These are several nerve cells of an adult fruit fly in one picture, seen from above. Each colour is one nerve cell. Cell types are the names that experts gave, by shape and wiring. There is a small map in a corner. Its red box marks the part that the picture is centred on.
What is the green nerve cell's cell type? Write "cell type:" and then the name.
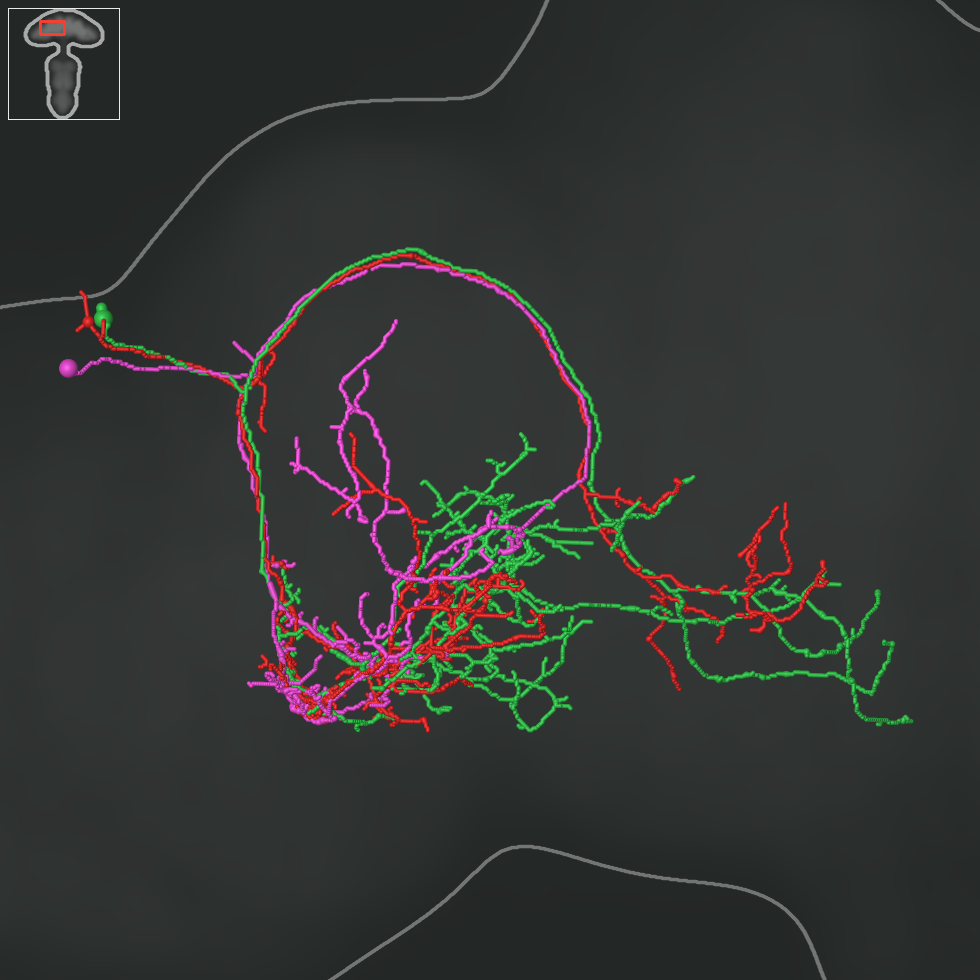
cell type: PLP064_b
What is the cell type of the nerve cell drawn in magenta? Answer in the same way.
cell type: SLP224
